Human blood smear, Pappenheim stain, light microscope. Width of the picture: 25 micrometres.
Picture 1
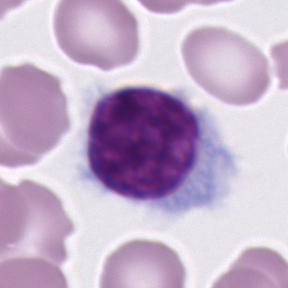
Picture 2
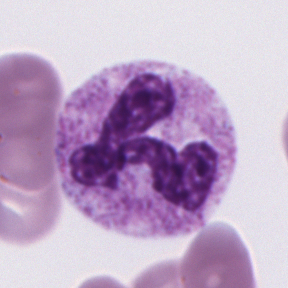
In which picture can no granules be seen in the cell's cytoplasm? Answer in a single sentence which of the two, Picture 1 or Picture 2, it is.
In picture 1, no granules can be seen in the cytoplasm of the cell.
